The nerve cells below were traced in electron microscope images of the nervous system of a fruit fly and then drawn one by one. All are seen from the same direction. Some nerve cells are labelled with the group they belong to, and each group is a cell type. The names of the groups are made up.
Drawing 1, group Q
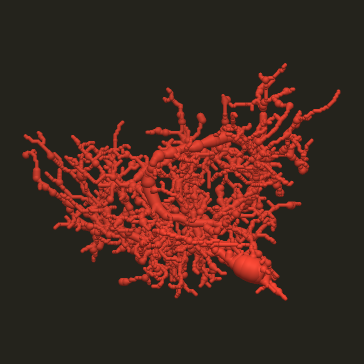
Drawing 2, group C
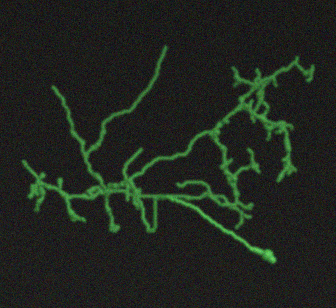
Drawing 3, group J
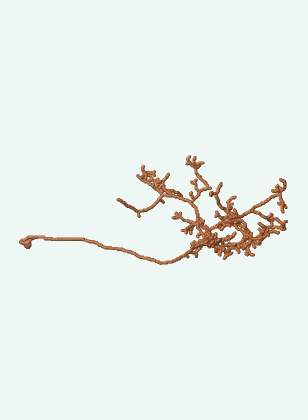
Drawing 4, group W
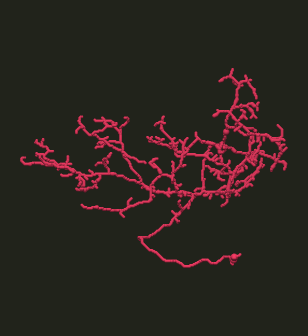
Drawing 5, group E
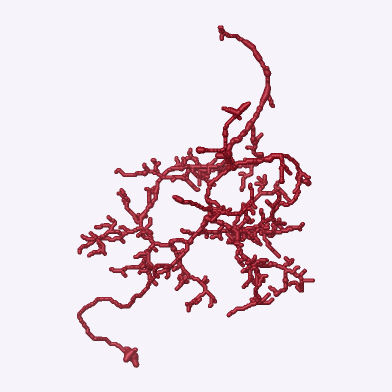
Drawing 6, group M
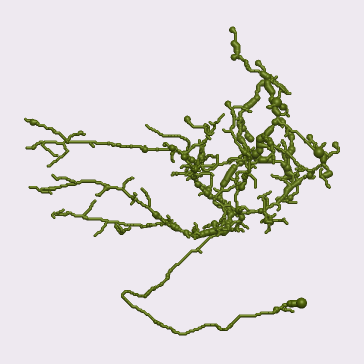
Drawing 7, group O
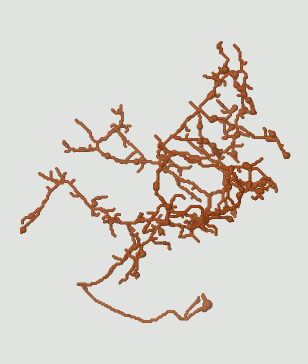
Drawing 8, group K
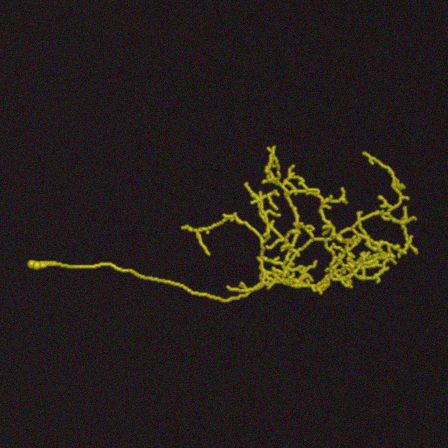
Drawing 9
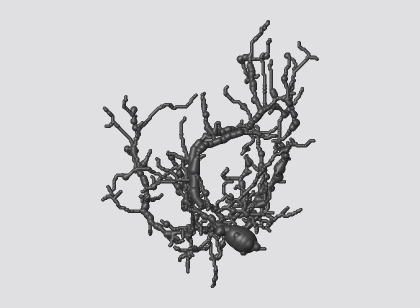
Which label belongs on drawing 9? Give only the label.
group Q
